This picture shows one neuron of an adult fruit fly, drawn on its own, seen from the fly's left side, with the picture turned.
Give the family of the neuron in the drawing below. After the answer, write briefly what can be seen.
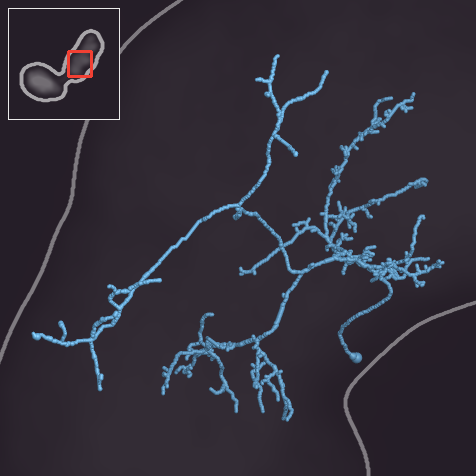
The family is hemilineage 08B. This is a nerve-cord intrinsic neuron. The cell body can be seen at the lower right of the picture. The picture shows dozens of branch ends.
